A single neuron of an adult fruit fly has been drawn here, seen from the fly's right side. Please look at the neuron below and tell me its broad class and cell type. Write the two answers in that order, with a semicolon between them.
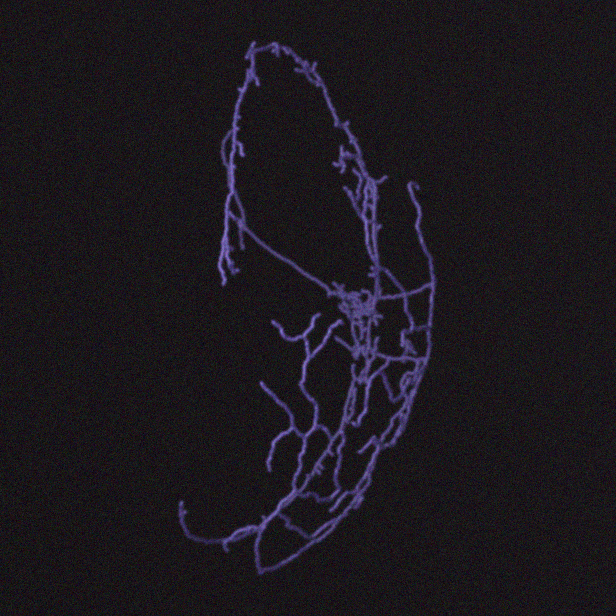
visual centrifugal neuron; aMe4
